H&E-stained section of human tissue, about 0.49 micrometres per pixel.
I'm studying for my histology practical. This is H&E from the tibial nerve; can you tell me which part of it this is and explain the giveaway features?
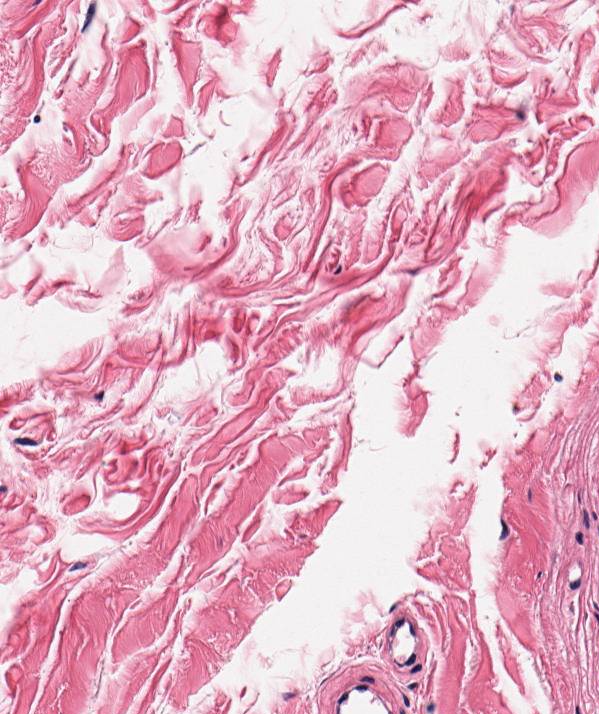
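Looking this over, the field is epineurium. Almost all of it is thick collagen bundles staining pink, and the few nuclei are small, dark and flattened in between them.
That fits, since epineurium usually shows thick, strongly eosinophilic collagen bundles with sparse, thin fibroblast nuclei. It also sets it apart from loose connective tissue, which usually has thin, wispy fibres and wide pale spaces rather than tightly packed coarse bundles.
In the lower right corner, though, the fibres become finer, more tightly packed and wavy, and nuclei are more numerous there. No epithelium shows anywhere.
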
